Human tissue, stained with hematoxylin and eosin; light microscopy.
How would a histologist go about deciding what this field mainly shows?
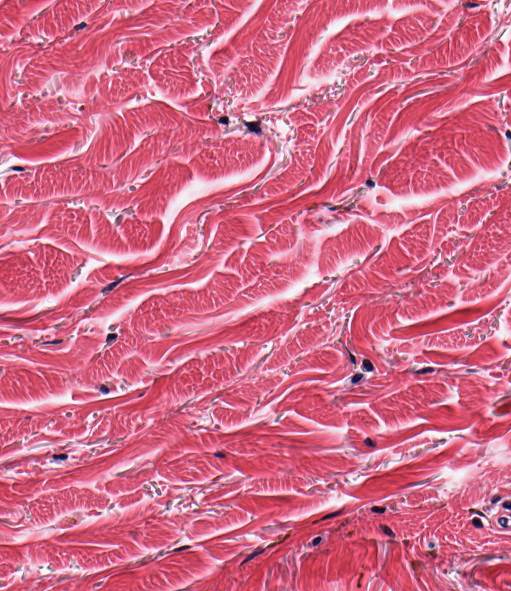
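Dermis makes up the field, its wavy fibres appearing to branch and rejoin in irregular interlacing bundles.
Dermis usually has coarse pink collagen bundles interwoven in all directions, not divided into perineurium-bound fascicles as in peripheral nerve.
Fine streaking runs lengthwise within the pink fibres, and only scant, delicate, pale wispy connective tissue lies between them. No fat cells are seen.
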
